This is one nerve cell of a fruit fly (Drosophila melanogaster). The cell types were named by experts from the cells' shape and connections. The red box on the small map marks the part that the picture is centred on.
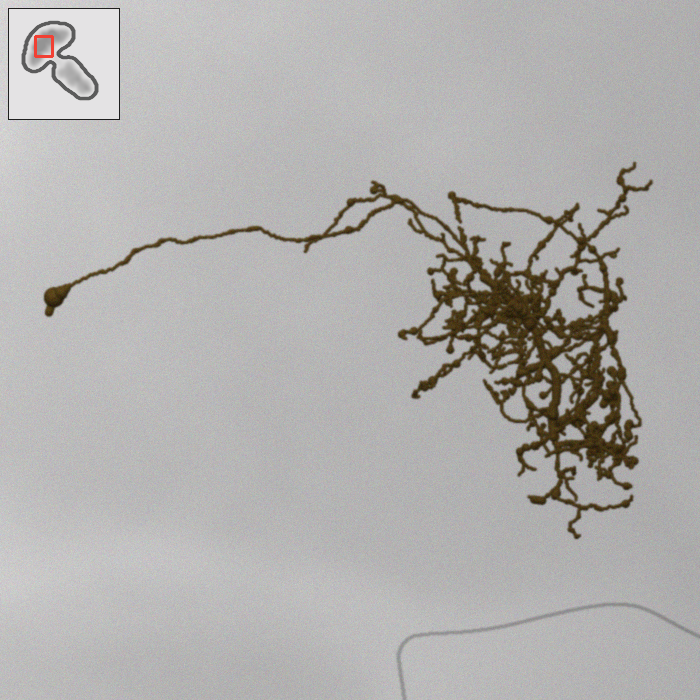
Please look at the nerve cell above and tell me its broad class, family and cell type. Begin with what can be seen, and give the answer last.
It is in the brain and does not reach the nerve cord. The cell body is on the left of the picture. This is a central-brain intrinsic neuron. Its family is hemilineage VESa1. Its cell type is PS356.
